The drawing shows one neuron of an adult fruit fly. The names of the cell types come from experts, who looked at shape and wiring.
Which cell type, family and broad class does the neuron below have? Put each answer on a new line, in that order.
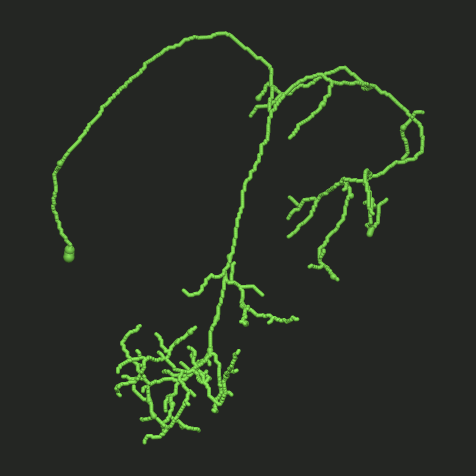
LHPV5c1_d
hemilineage DL1_dorsal
central-brain intrinsic neuron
